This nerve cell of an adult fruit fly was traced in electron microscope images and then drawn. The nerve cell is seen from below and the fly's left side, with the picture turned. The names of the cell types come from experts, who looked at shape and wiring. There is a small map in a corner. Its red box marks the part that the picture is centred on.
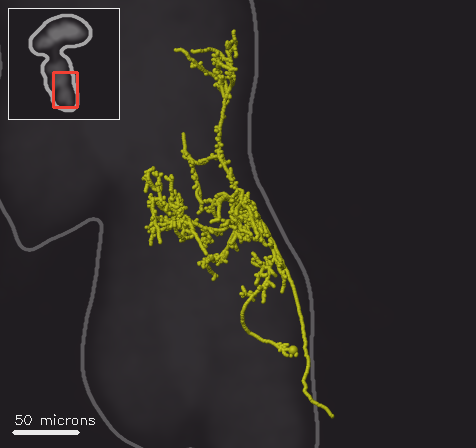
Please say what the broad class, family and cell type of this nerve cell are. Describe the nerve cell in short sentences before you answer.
It lies in the nerve cord. Its cell body lies at the bottom of the picture. Dozens of branch ends can be seen. This is a motor neuron of the nerve cord. Its family is MNad. The cell type is MNad26.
